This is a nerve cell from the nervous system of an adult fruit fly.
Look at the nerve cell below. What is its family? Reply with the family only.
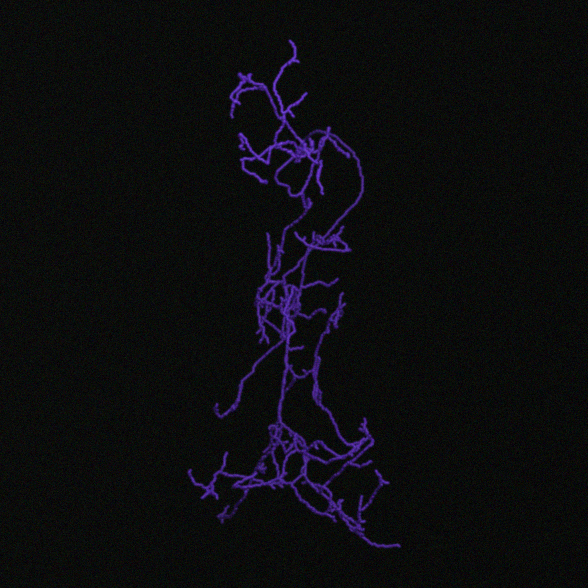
hemilineage 23B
